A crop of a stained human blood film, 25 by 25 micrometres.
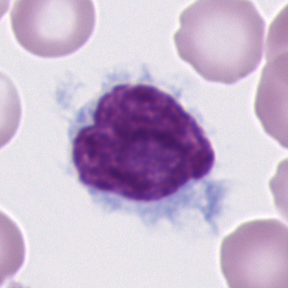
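Hairy cell, the one in the middle of this stained smear of human peripheral blood. Tracing its edge, I follow the cytoplasm out into fine, ragged, hair-like projections all around the cell. That cytoplasm is pale blue, and I find no vacuoles anywhere in it. The nucleus of this hairy cell has a notch in its upper left edge and measures about 12 by 10 micrometres.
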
